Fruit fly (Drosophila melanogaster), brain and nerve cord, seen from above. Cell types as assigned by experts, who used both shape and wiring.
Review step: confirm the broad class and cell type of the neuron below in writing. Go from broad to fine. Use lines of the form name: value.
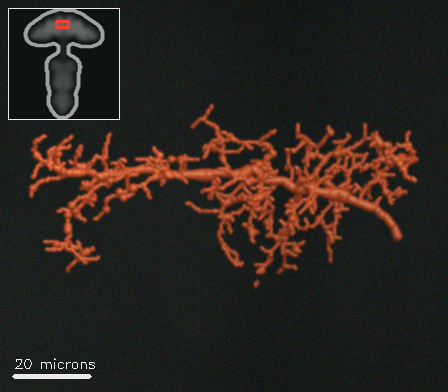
broad class: central-brain intrinsic neuron
cell type: GNG021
